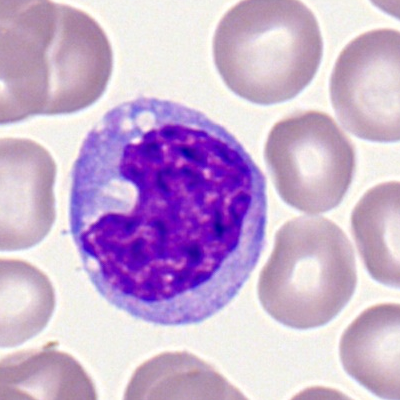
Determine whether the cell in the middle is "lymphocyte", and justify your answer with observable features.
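First, the outline is oval and smooth. Second, the nucleus has a deep notch on its left side.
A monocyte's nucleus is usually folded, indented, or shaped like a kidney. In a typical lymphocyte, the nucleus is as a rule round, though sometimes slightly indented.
The deep notch therefore goes with monocyte and against lymphocyte. Third, the cytoplasm is pale greyish blue, with a few small clear vacuoles at the upper left and no coarse granules. Last, red cells ring the cell without touching it. Verdict: this is a monocyte, not a lymphocyte.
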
